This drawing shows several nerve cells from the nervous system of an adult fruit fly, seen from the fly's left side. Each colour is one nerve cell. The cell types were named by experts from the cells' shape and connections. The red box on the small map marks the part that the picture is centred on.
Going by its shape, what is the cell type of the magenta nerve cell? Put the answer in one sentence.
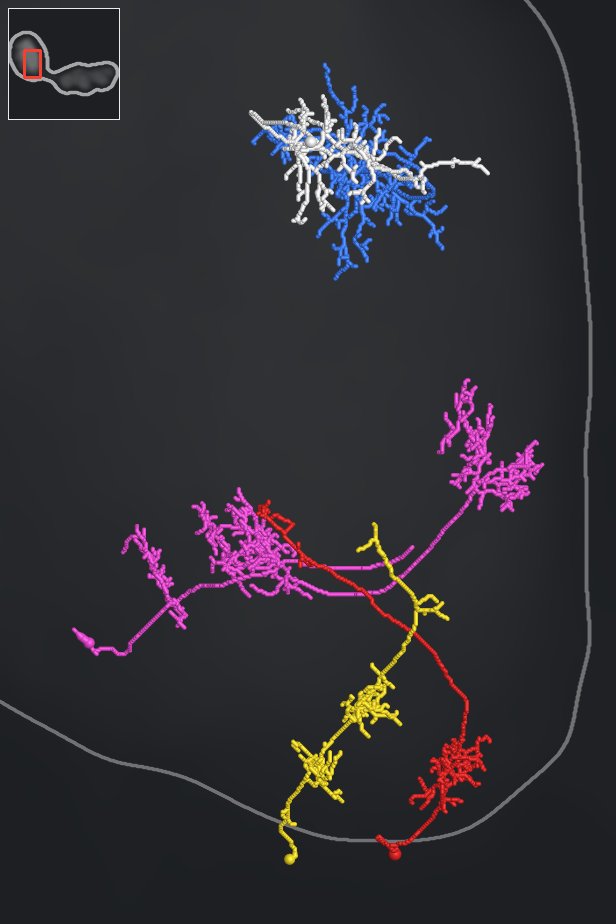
The cell type is TmY15.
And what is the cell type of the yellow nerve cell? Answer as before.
The cell type is TmY18.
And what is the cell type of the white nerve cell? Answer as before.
The cell type is TmY13.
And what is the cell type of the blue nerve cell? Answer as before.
The cell type is Tm16.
